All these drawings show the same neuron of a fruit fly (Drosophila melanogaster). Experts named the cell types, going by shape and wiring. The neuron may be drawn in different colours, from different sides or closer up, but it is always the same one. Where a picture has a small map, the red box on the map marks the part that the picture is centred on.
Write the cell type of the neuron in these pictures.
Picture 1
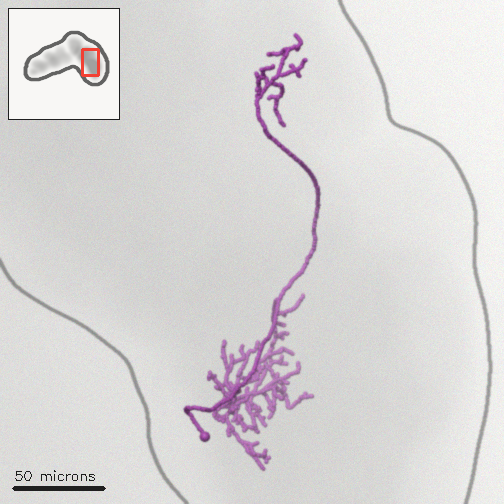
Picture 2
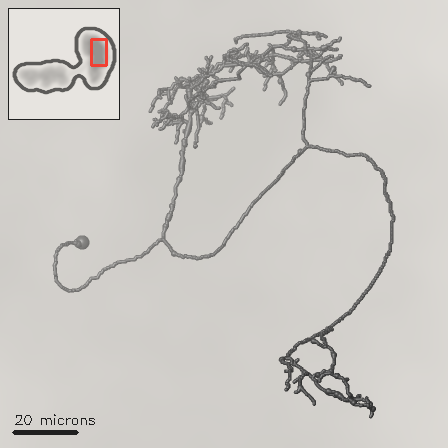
CB1379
